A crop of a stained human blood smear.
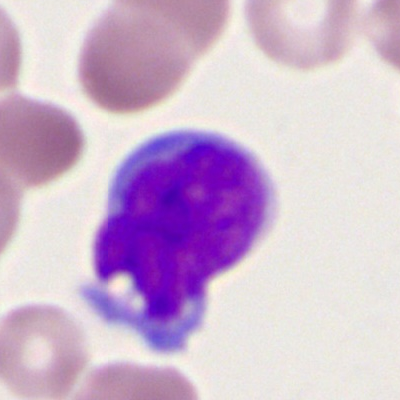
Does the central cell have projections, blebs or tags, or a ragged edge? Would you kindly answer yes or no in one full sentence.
Yes, the cell does have a ragged or frayed edge, or projections, blebs or tags.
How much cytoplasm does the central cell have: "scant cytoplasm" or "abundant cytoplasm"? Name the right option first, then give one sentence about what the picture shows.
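Scant cytoplasm. The cytoplasm forms only a thin rim around most of the nucleus.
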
